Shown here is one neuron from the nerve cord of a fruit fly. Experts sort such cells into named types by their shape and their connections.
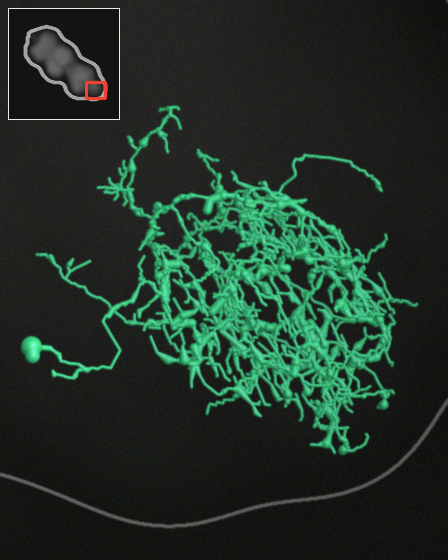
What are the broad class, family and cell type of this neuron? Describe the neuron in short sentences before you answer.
The picture shows more than a hundred branch ends. As drawn here it is about as wide as it is tall. It is an efferent neuron of the nerve cord. Its family is hemilineage 00B. The cell type is EN00B018.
